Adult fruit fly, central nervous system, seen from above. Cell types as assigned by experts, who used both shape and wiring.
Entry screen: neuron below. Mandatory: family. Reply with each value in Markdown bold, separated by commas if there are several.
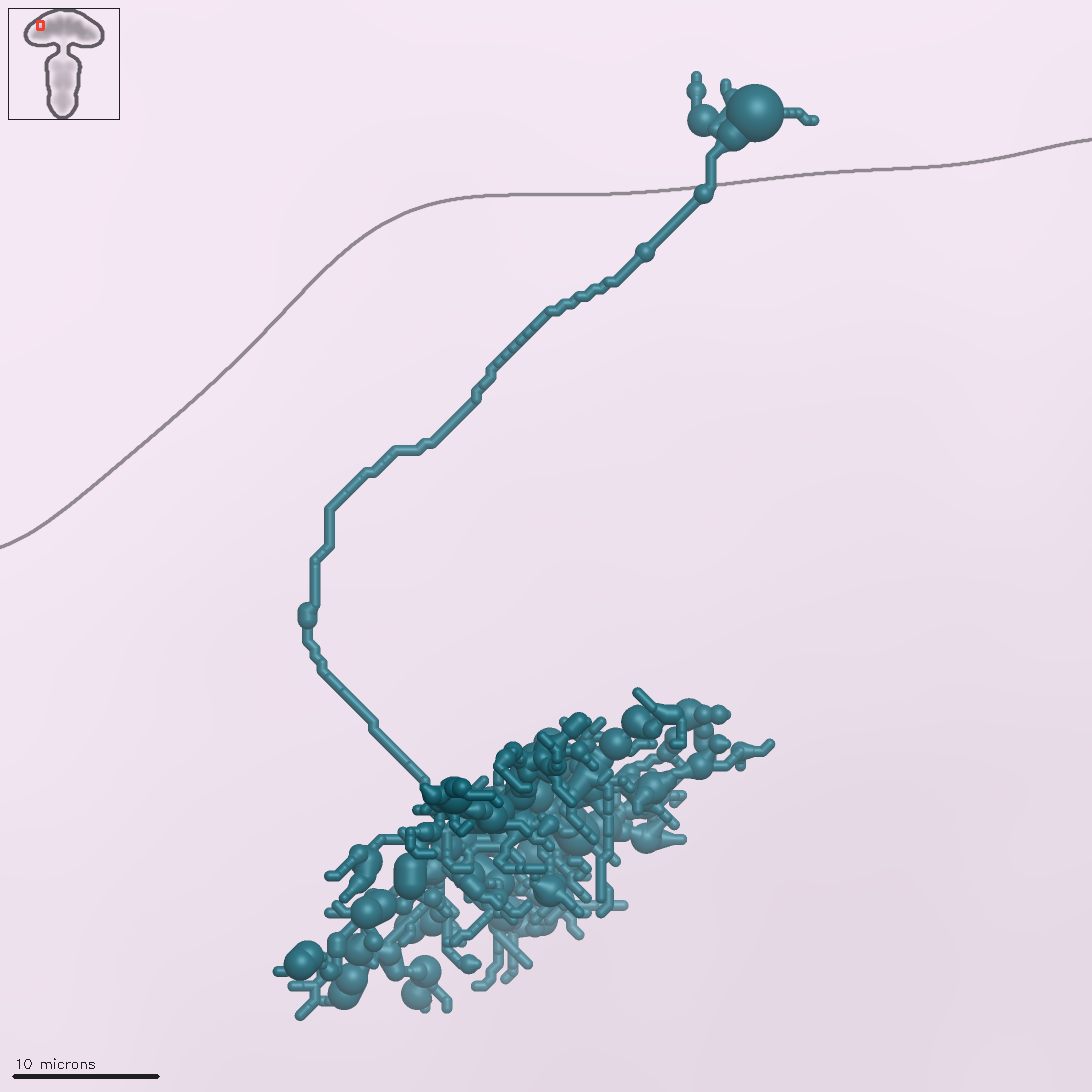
**Dm**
